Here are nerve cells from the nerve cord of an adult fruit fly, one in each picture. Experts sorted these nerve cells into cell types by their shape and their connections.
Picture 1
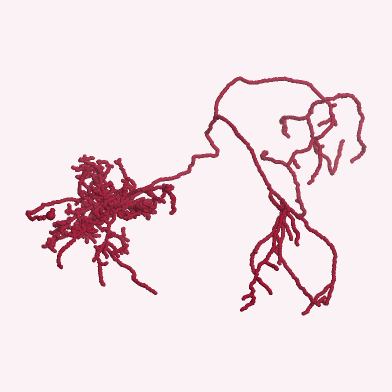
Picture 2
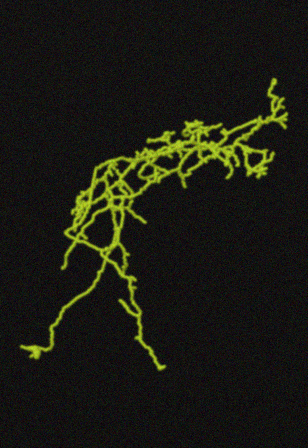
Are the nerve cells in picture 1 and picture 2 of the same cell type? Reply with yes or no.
no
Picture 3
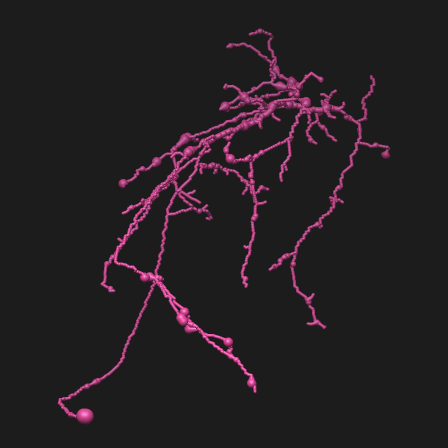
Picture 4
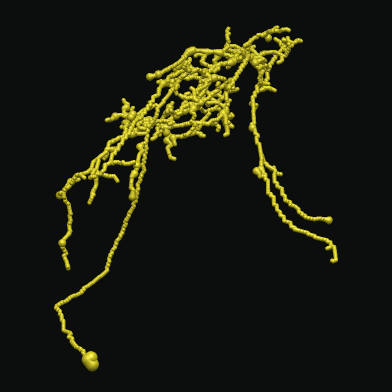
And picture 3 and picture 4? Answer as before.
yes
